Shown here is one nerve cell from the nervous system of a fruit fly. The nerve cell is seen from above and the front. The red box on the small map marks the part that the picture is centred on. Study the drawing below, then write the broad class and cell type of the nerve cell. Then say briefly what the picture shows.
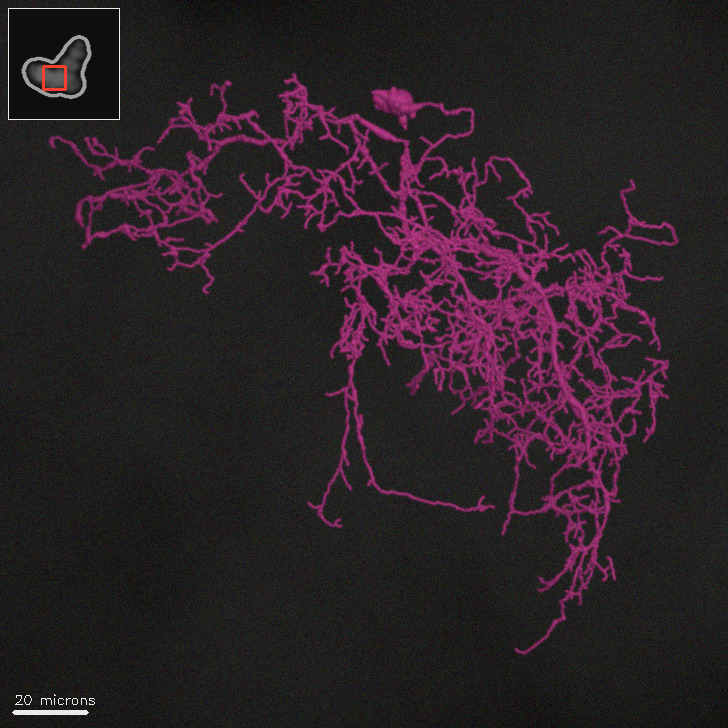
Its broad class is central-brain intrinsic neuron. The cell type is PS307. From left to right in the picture it spans about 170 microns. More than a hundred branch ends can be seen.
